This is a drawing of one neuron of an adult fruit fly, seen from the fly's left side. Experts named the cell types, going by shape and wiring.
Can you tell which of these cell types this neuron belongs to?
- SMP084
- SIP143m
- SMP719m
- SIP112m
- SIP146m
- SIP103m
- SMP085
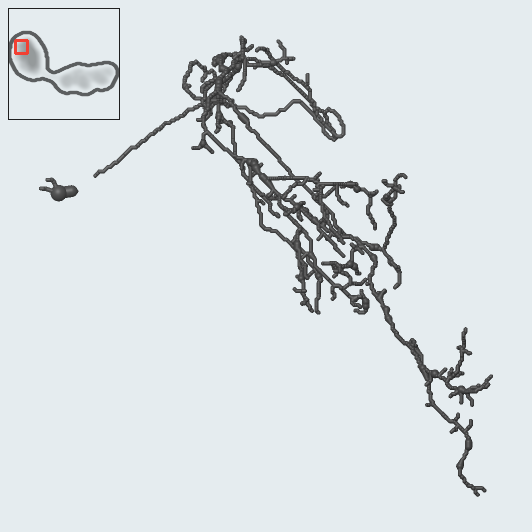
SIP112m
